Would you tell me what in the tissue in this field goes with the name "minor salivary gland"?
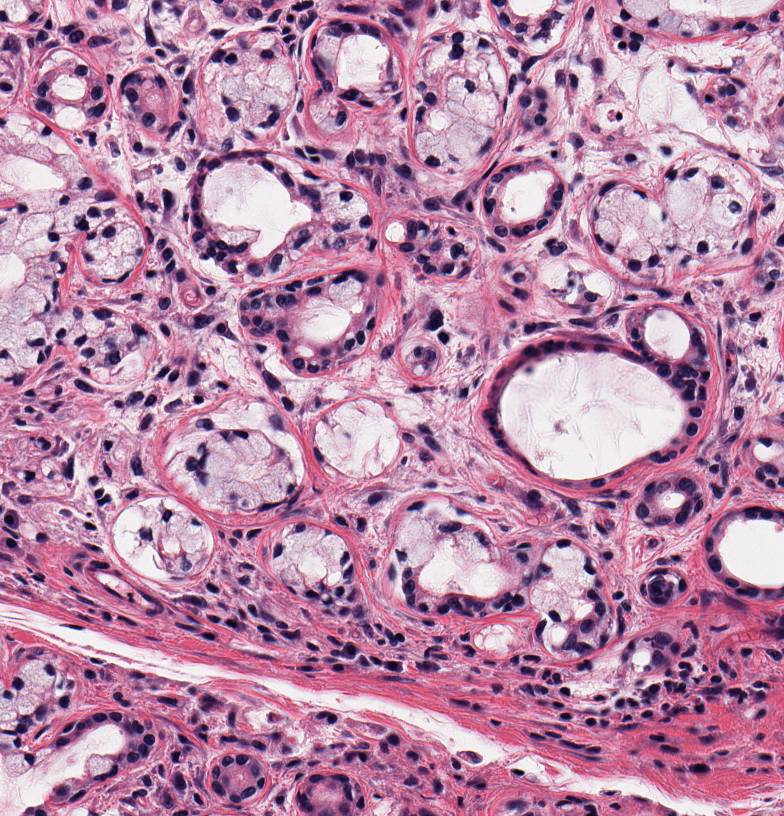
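The tissue in this field is a minor salivary gland. Most of the field is filled by rounded glandular units packed closely into a lobule-like cluster above a band of dense tissue at the bottom.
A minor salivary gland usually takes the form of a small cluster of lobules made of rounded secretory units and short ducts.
The closely packed rounded units agree with this, as does the largest open lumen, a widened duct just right of the centre. Many of the units consist of mucous cells with pale, grey-blue, bubbly cytoplasm.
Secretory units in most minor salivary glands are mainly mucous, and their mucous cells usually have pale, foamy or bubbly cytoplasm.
These cells fit that description. Thin strands of pink collagen wrap around each unit and separate it from its neighbours.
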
